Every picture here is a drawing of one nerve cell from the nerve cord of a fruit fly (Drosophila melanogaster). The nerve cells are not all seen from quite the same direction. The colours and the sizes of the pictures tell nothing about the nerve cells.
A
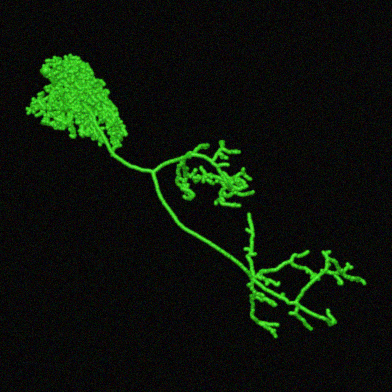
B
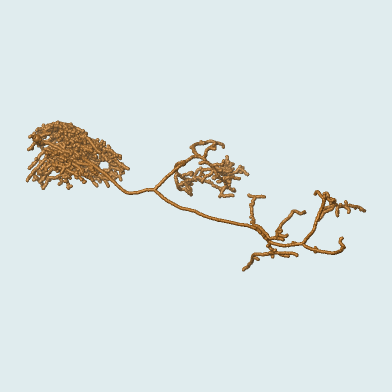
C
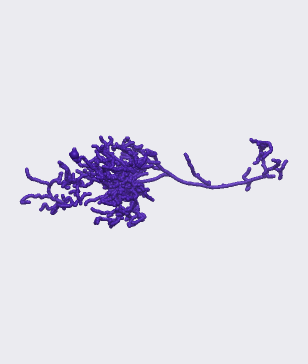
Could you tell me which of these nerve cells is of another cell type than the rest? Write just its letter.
C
